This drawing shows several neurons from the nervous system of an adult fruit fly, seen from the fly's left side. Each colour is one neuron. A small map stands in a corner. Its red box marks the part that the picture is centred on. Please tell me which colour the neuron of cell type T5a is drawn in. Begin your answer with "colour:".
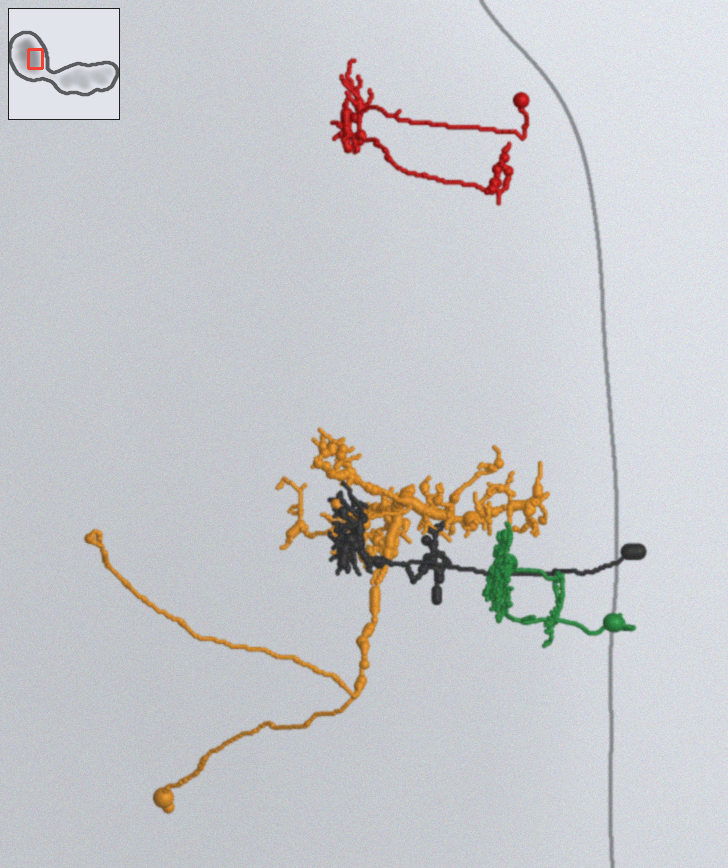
colour: black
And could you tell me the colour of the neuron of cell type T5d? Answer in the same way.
colour: red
